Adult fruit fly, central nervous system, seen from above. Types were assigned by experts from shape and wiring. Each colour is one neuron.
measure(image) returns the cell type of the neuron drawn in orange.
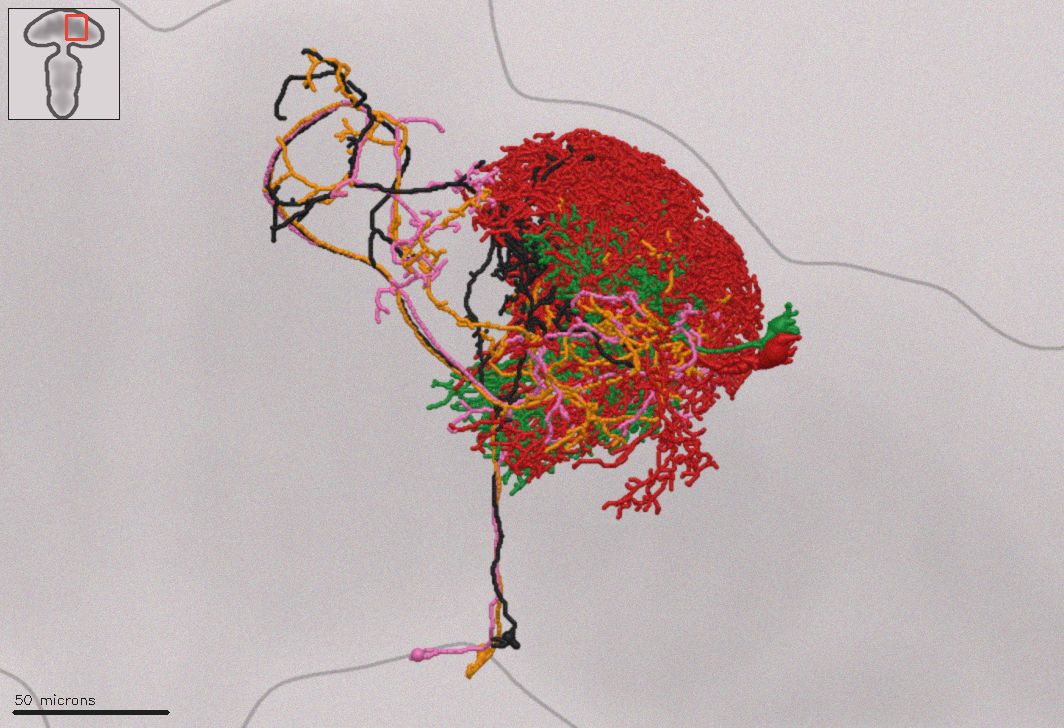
CB2689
